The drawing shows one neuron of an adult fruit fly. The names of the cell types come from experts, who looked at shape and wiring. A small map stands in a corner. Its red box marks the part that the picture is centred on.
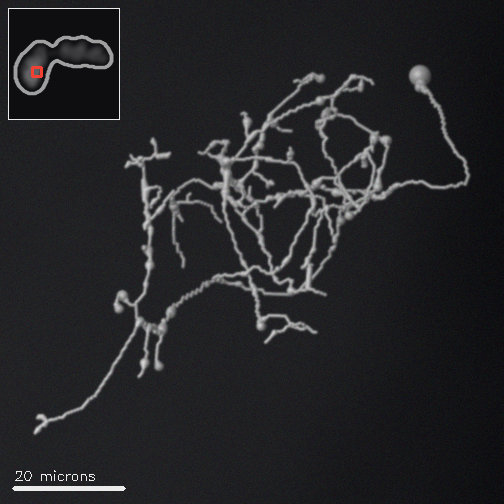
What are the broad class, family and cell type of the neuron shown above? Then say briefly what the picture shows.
This is a central-brain intrinsic neuron. The family is hemilineage LHp1. The cell type is LHPV4h1. Its cell body lies at the upper right of the picture. By the scale bar it is about 80 microns wide in this view. Dozens of branch ends can be seen.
